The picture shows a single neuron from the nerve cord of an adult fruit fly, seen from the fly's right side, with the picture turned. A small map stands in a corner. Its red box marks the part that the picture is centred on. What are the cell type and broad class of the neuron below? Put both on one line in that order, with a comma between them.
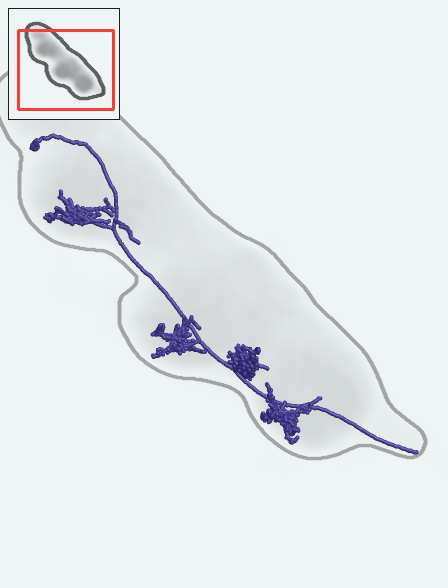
ANXXX093, ascending neuron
